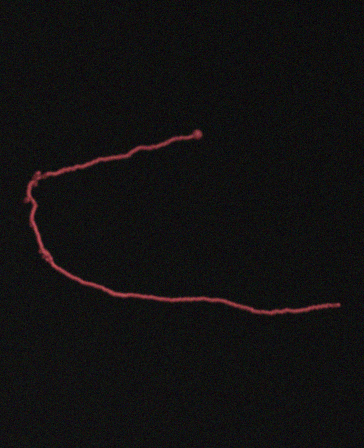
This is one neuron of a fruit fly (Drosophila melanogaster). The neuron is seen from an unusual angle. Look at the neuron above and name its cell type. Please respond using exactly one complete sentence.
The neuron belongs to cell type C2.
